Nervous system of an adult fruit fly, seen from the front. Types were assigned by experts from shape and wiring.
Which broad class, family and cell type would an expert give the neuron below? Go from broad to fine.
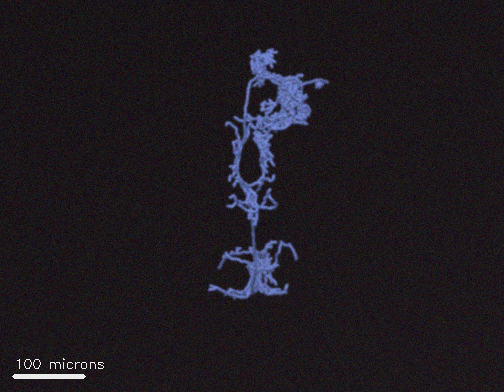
descending neuron; hemilineage SMPpv2_dorsal; DNp68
